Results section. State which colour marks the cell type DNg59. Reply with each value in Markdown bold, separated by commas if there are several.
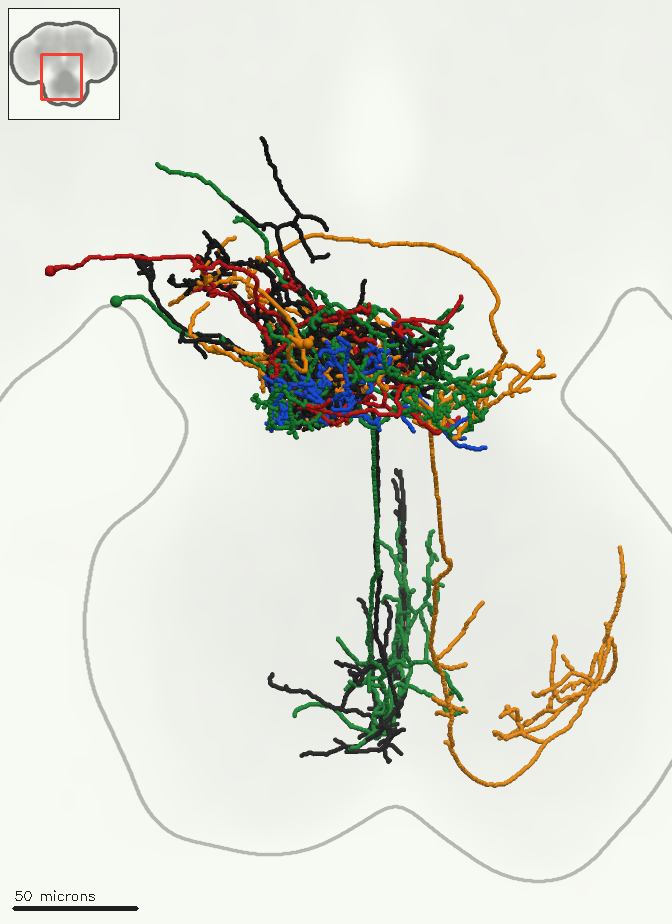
**orange**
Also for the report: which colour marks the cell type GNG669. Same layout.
**blue**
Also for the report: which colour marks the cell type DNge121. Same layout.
**green**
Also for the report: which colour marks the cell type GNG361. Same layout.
**red**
